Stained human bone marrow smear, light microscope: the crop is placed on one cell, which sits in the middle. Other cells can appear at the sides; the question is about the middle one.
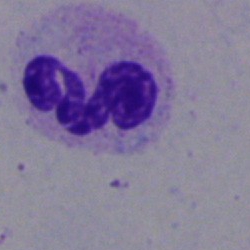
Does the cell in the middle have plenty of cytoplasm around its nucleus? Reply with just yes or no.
Yes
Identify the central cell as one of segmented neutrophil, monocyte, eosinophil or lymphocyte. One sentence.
By type, the central cell of the crop is a segmented neutrophil.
